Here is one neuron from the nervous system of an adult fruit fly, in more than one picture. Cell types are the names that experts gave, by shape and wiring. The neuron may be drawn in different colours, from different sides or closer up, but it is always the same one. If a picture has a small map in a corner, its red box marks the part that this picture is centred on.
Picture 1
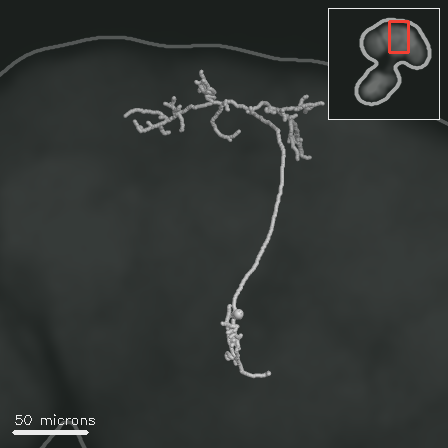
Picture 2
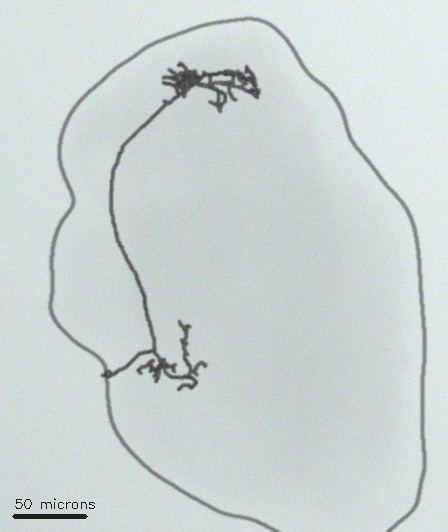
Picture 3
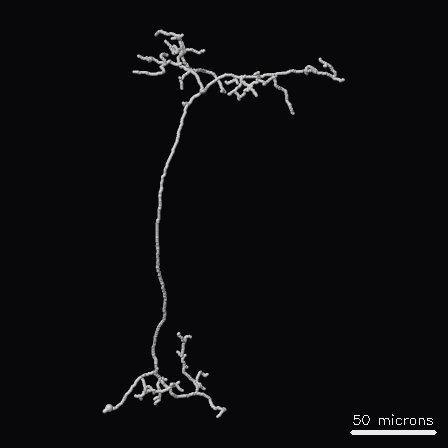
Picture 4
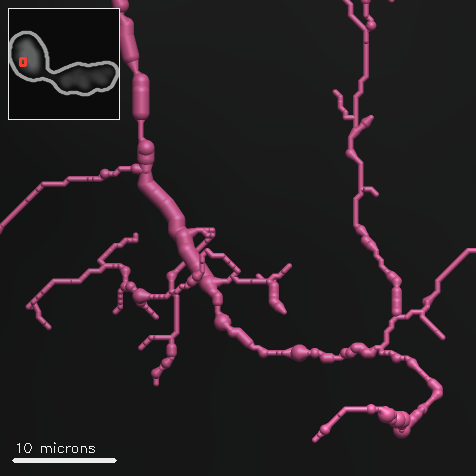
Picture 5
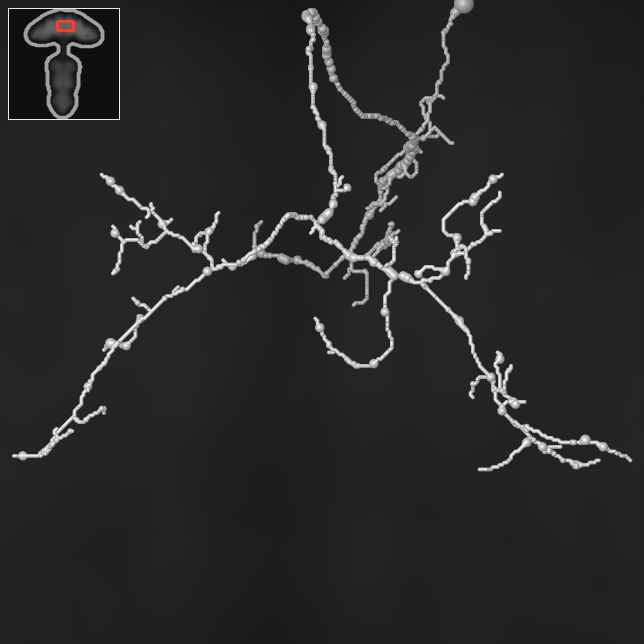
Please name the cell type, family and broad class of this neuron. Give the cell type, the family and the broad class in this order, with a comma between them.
CB2535, hemilineage FLAa2, central-brain intrinsic neuron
